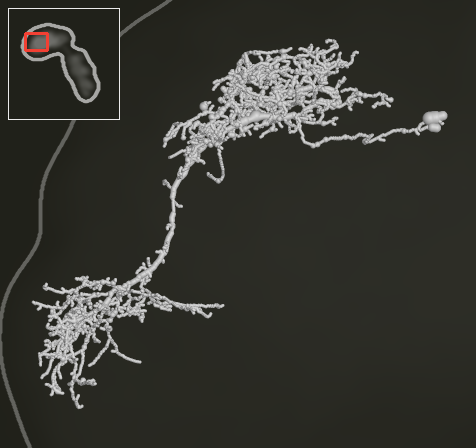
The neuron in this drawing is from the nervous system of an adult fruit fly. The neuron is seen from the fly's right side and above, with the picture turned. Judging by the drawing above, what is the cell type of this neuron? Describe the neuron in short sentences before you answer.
In this view it is about as wide as it is tall. It is a central-brain intrinsic neuron. The cell type is AVLP343.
